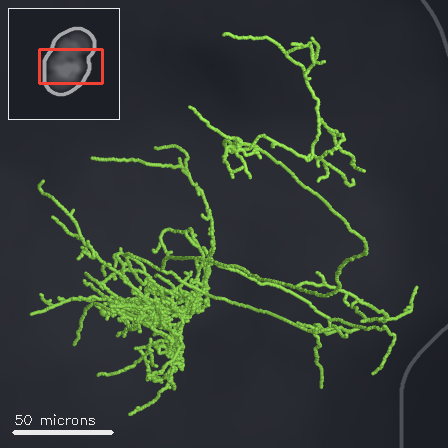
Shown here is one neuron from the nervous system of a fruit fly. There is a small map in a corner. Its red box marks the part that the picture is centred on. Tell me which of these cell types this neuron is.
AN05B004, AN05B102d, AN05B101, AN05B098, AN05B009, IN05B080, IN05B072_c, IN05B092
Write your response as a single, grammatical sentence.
It is AN05B098 that this neuron is, by cell type.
